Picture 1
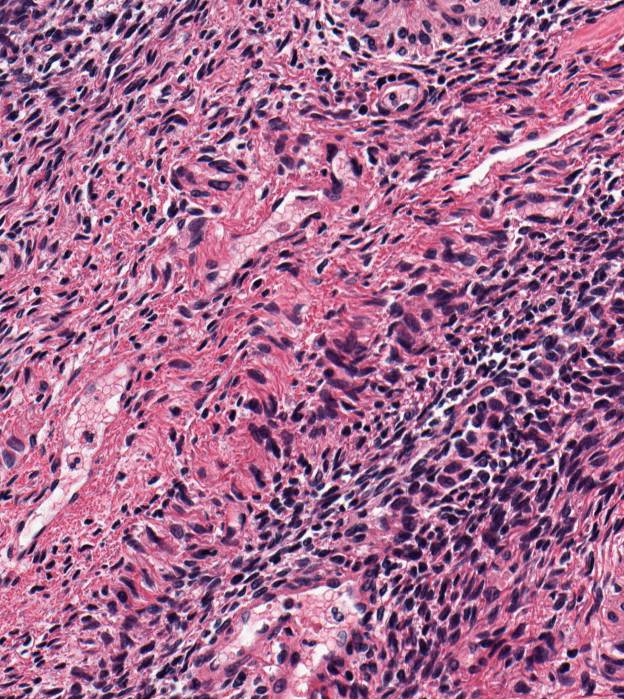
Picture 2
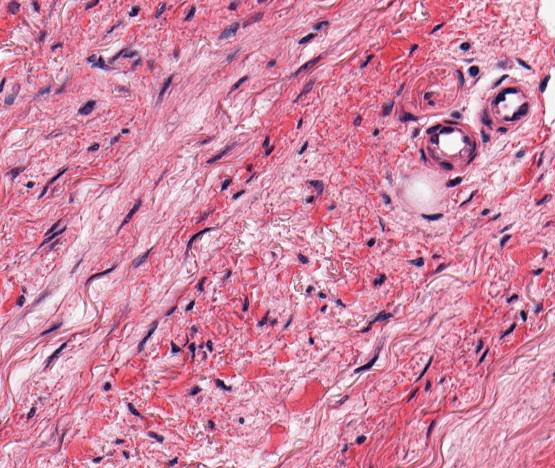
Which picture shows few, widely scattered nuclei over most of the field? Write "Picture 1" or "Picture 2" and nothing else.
Picture 2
